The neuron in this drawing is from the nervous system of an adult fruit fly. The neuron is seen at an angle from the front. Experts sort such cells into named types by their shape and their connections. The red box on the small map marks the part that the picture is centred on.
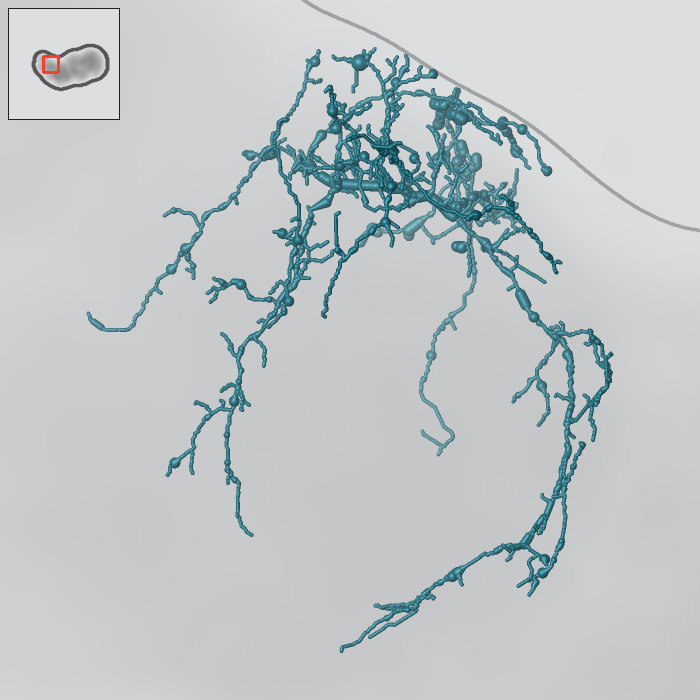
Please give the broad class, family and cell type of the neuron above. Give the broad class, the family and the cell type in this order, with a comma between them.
nerve-cord intrinsic neuron, hemilineage 03A, IN03A059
